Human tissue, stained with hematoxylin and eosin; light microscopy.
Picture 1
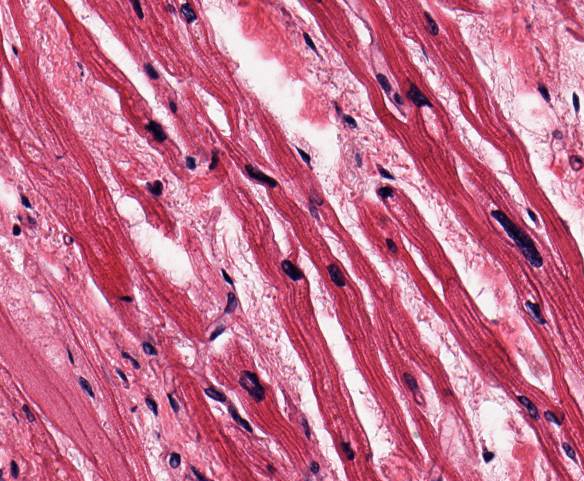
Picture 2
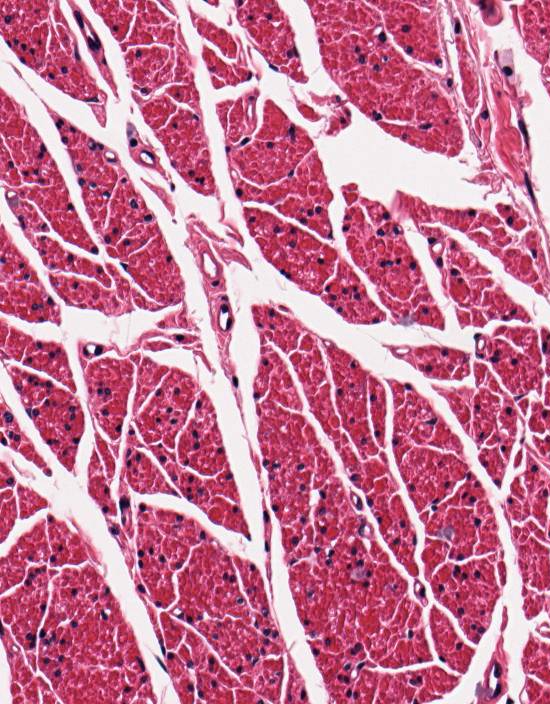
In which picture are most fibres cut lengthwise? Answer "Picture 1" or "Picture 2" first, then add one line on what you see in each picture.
Picture 1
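In picture 1: Long muscle fibres fill the field and run in parallel diagonally from upper left to lower right.
In picture 2: The field is filled with bundles of closely packed polygonal profiles, cut across, divided into irregular groups by branching pale clefts.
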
